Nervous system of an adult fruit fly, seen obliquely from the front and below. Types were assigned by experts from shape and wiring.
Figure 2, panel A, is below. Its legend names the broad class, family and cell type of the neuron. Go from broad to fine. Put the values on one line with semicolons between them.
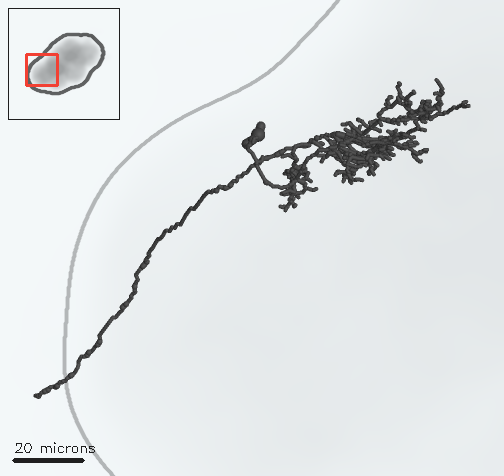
motor neuron of the nerve cord; MNad; MNad01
